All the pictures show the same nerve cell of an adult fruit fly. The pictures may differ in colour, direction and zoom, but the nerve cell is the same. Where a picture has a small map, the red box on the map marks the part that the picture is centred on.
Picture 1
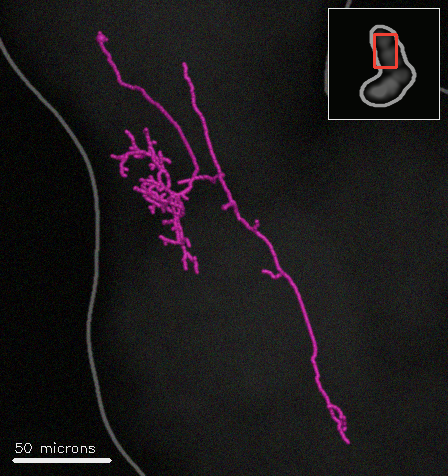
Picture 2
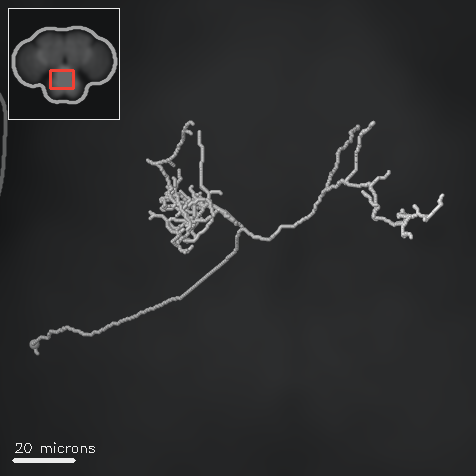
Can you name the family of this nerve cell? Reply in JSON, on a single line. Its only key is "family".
{"family": "hemilineage 08B"}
